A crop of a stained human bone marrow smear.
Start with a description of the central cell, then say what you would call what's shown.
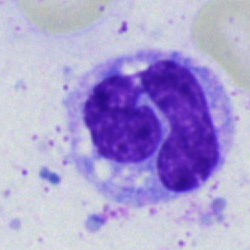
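Let me see: a round, smooth outline. The nucleus splits into two large lobes with a pale cleft between. Around it, a moderate rim of pale lavender-blue cytoplasm, and several small clear vacuoles, mostly below the left lobe. So: a monocyte.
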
